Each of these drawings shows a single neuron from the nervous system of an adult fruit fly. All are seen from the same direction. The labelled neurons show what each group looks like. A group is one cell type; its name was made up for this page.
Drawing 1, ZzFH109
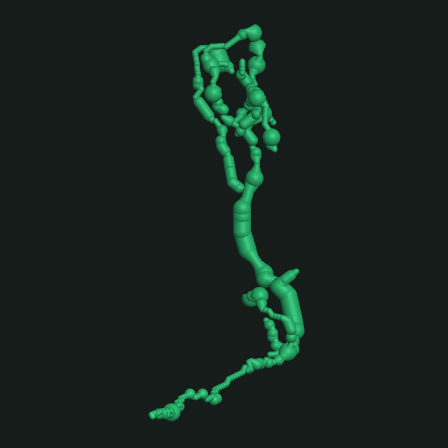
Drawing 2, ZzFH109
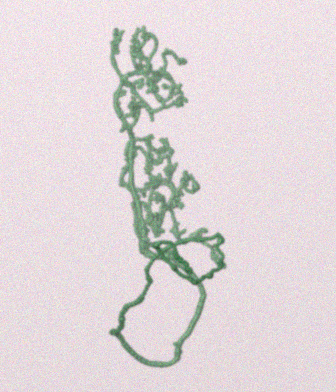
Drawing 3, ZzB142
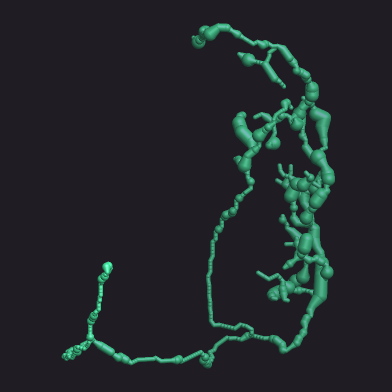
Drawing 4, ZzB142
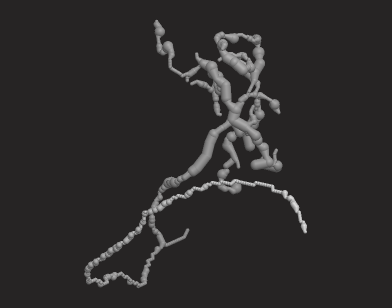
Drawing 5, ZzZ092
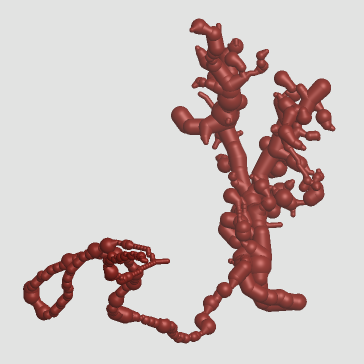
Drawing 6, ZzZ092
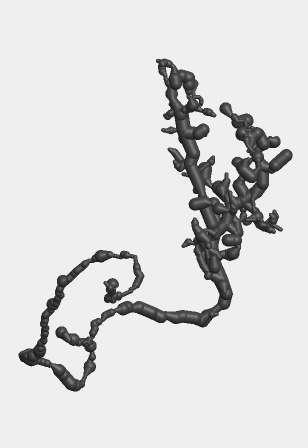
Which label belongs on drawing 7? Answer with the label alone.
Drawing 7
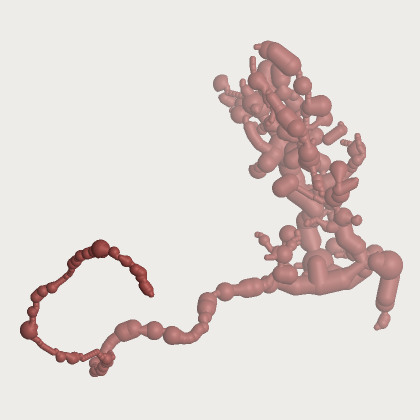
ZzZ092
